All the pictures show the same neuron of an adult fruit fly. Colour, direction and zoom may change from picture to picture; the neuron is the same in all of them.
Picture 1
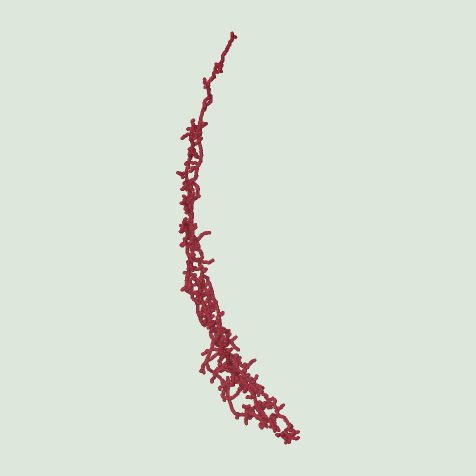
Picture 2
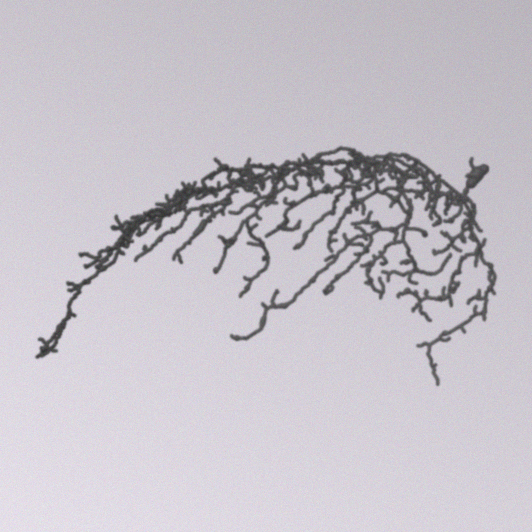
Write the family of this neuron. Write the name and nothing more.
Dm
